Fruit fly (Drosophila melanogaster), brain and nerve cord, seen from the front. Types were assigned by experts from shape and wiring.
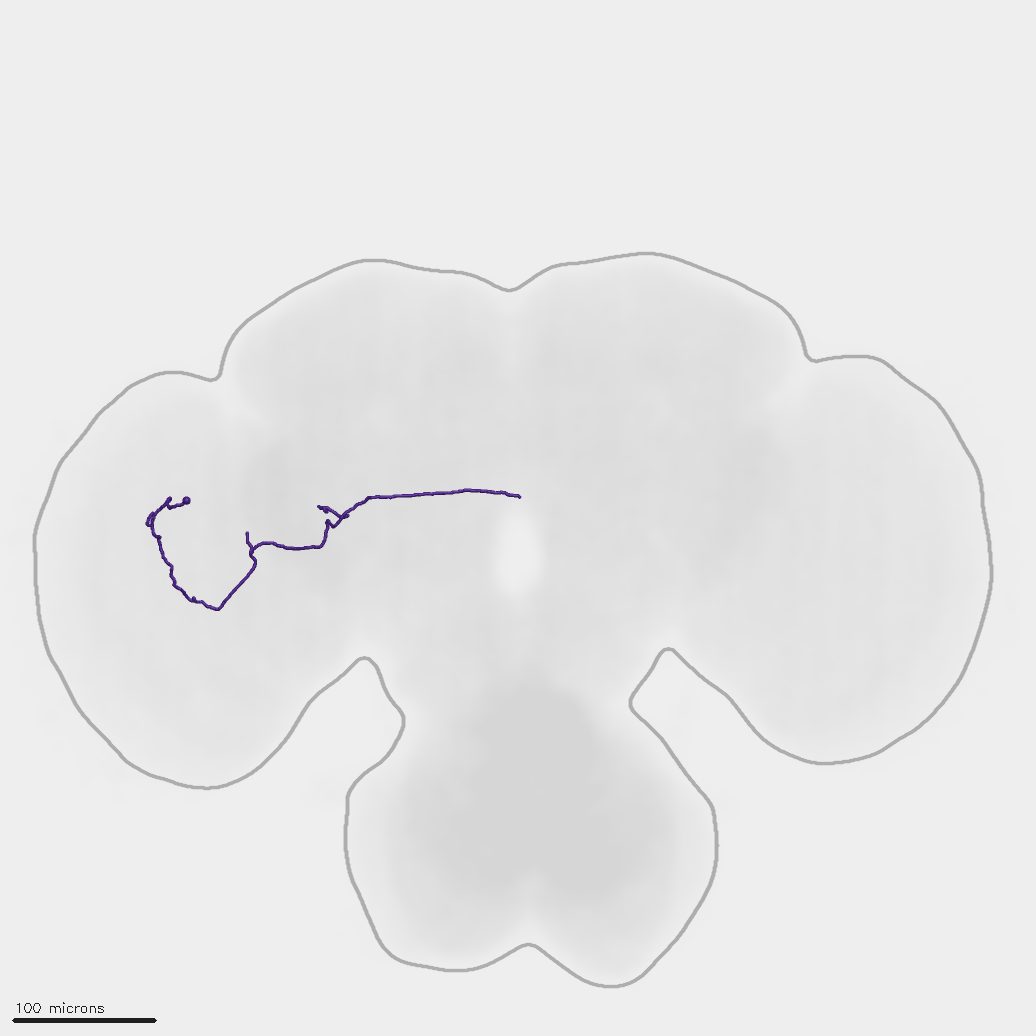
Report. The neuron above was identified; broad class: optic-lobe intrinsic neuron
